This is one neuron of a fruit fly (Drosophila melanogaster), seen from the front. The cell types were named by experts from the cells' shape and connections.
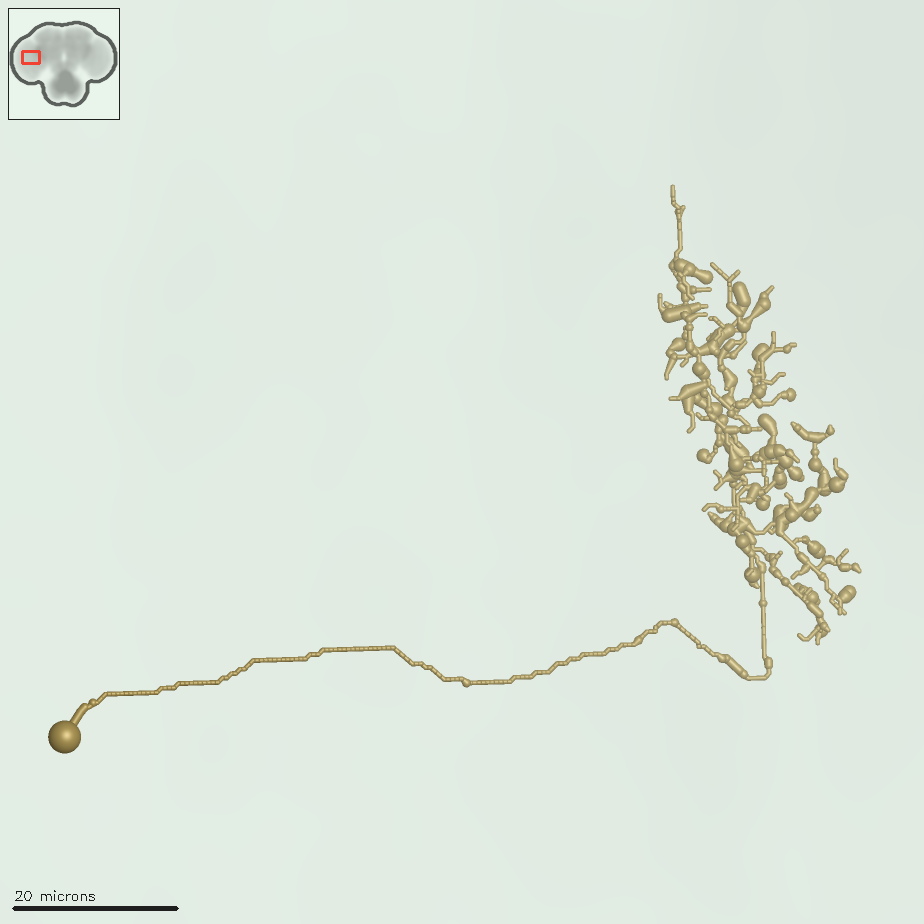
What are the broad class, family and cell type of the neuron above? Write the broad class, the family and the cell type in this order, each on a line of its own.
optic-lobe intrinsic neuron
LPi
LPi34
